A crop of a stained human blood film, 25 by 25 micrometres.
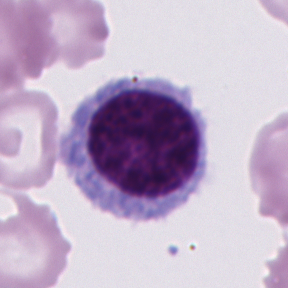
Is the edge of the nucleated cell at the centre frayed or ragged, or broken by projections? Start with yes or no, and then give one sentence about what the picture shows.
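Yes. The cell's edge is ragged, with many fine short projections all round.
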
